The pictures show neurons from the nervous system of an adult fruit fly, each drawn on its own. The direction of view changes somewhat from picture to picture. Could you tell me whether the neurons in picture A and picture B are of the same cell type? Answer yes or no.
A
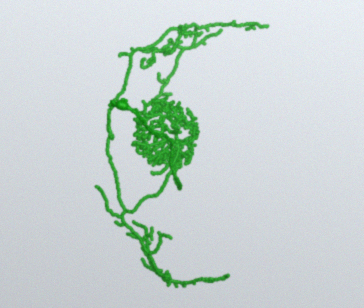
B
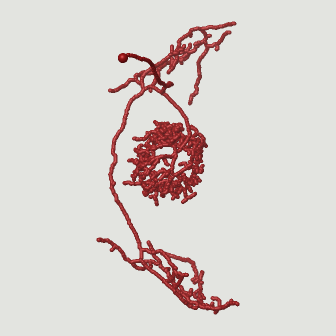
yes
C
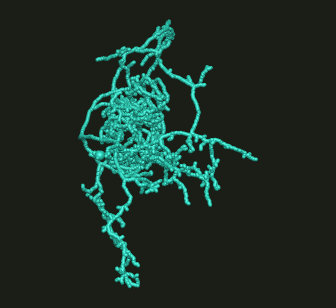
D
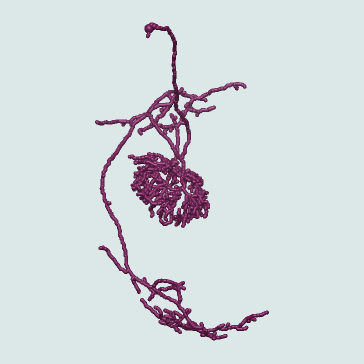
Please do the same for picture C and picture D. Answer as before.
no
